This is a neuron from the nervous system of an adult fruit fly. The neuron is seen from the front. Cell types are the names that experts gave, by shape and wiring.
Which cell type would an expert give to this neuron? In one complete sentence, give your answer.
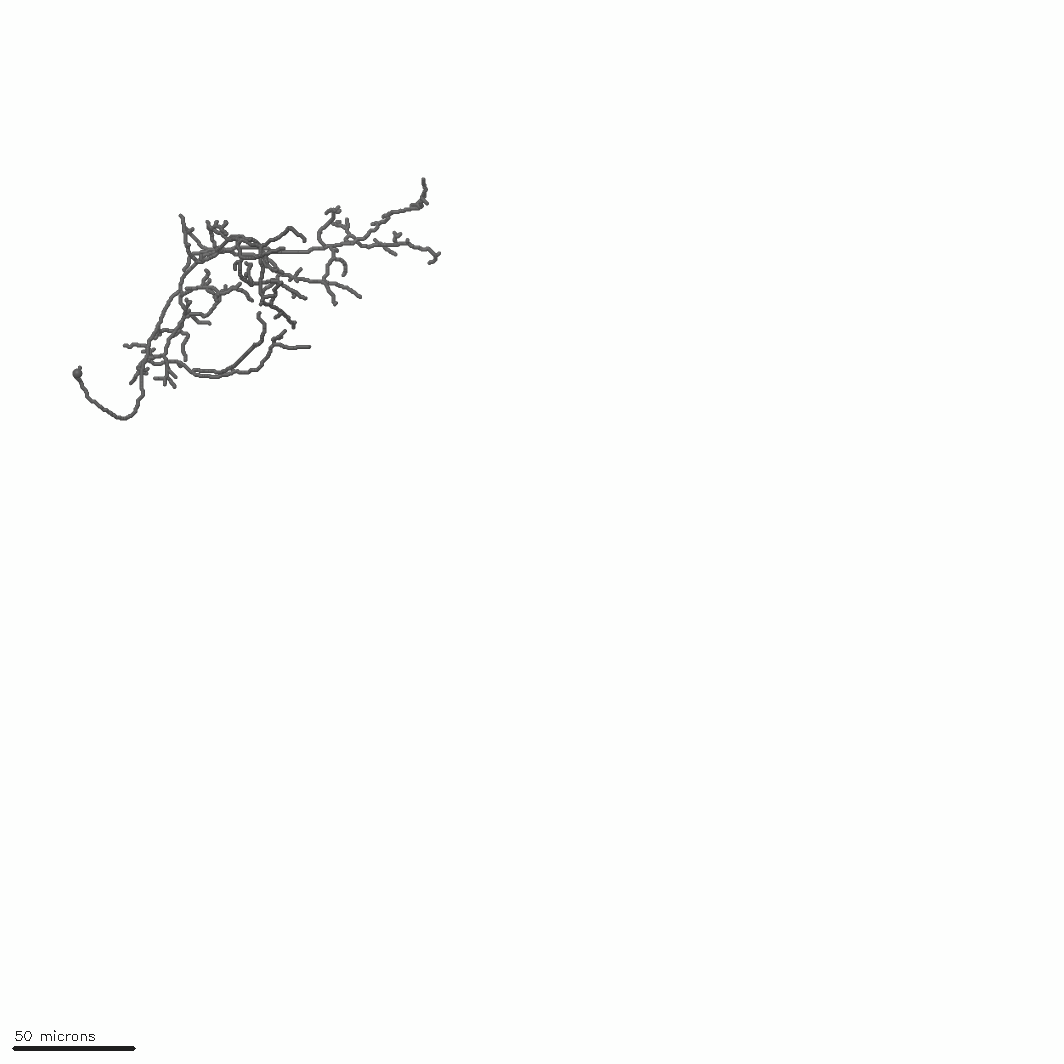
It is CB3566 that this neuron is, by cell type.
